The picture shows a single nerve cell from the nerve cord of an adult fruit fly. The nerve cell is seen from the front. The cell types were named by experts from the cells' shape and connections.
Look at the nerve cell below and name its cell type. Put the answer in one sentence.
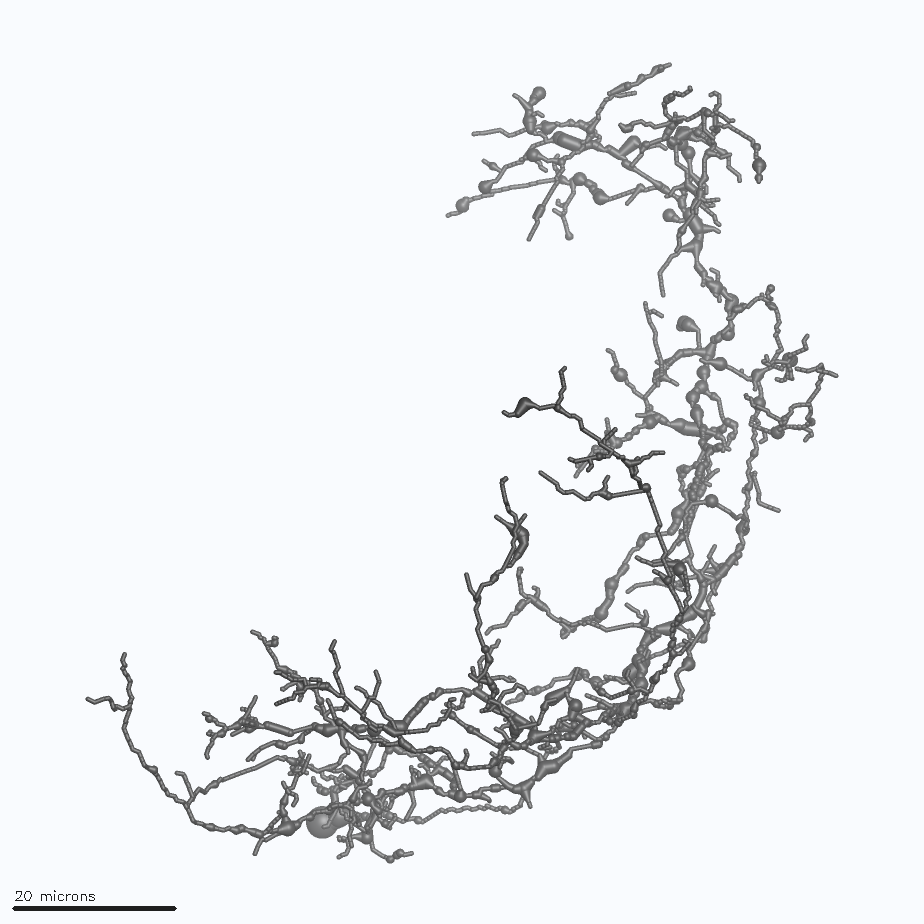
The cell type is IN13A053.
